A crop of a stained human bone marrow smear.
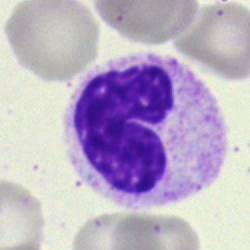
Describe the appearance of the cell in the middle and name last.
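A kidney-shaped nucleus, with a deep notch opening toward the right, lies within a round, smooth outline. The nucleus sits toward the left side of the cell, so more cytoplasm remains on the right. No nucleoli are visible within it. This is a band neutrophil.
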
